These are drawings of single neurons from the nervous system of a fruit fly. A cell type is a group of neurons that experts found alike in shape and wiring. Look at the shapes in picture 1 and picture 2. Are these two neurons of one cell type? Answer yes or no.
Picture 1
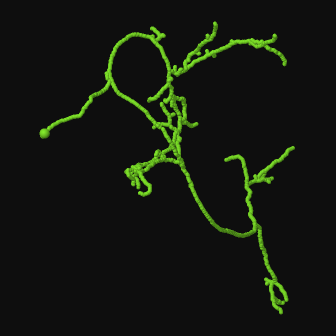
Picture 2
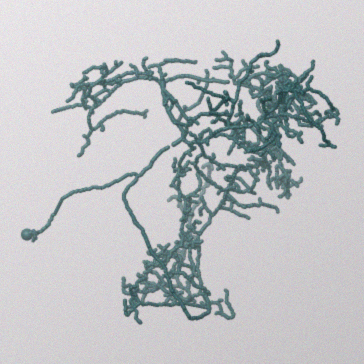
no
